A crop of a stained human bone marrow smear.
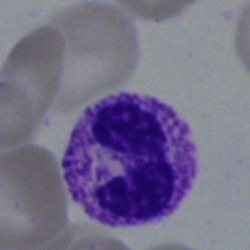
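Band neutrophil, the cell in the middle, checked point by point. First, the outline: round. Second, the nucleus: a curved band wrapped around a pale central area of cytoplasm. Third, the chromatin: dark purple and densely clumped. Last, nucleoli: none seen.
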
